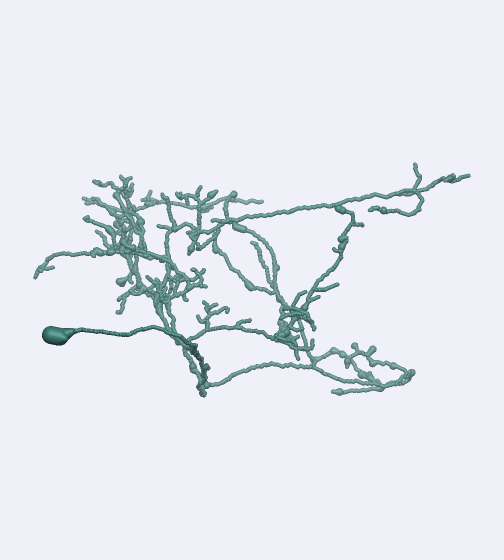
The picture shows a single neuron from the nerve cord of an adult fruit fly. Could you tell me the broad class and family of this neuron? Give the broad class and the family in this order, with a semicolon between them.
nerve-cord intrinsic neuron; hemilineage 14A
